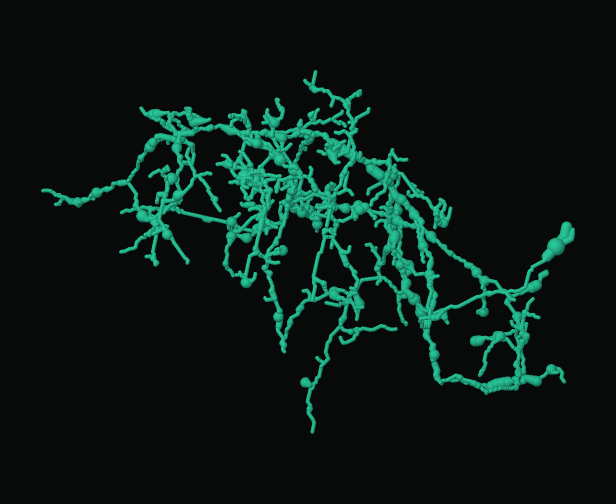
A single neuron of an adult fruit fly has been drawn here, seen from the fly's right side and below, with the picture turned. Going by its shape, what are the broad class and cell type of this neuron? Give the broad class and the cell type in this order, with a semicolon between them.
central-brain intrinsic neuron; AVLP404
